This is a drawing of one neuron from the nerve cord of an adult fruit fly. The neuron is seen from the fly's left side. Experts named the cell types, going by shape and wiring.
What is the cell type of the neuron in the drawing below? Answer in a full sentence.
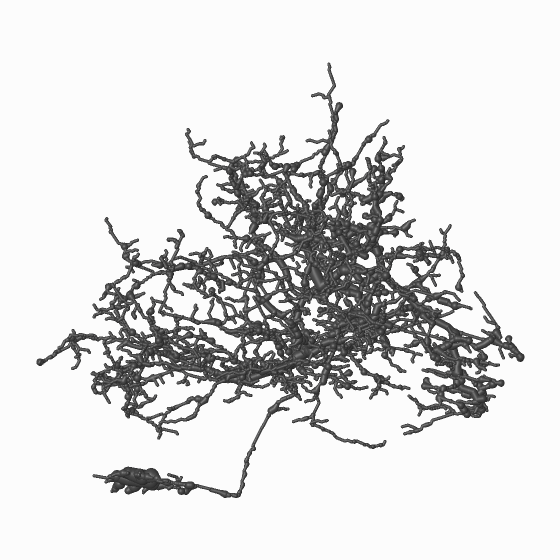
The cell type is IN13A009.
